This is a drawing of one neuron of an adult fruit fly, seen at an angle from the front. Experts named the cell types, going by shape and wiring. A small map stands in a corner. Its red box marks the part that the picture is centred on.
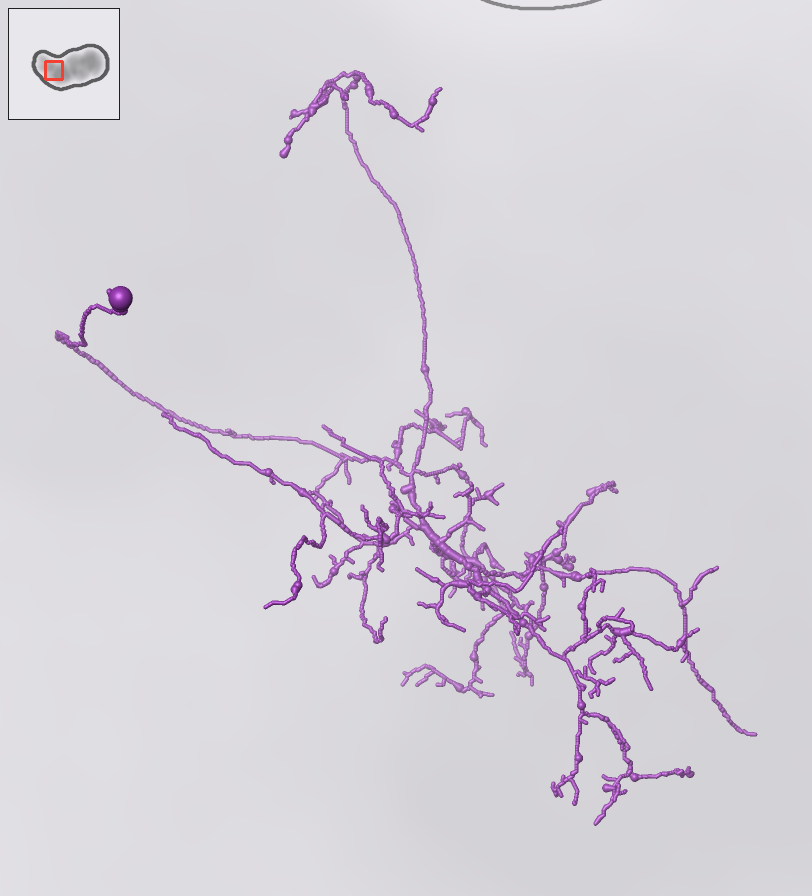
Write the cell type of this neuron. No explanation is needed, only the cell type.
IN11A021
